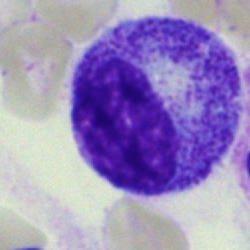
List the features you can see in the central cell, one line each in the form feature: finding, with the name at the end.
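Position: nucleus set over to the left side of the cell
Granules: many, dark purple, filling the cytoplasm
Pale area: in the cytoplasm, against the upper right edge of the nucleus
Surface: smooth all round, with no projections
Cell: a promyelocyte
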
